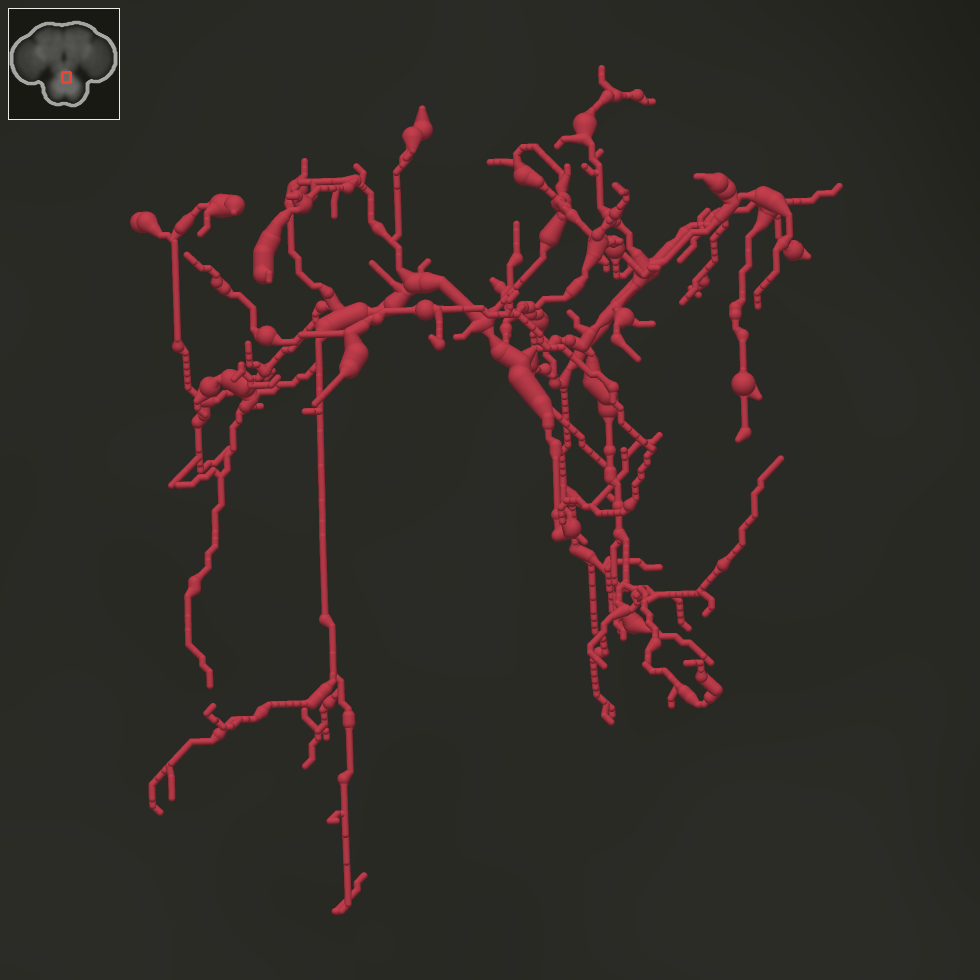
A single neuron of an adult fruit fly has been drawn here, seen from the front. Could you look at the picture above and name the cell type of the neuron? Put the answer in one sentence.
The cell type is IN12A063_e.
